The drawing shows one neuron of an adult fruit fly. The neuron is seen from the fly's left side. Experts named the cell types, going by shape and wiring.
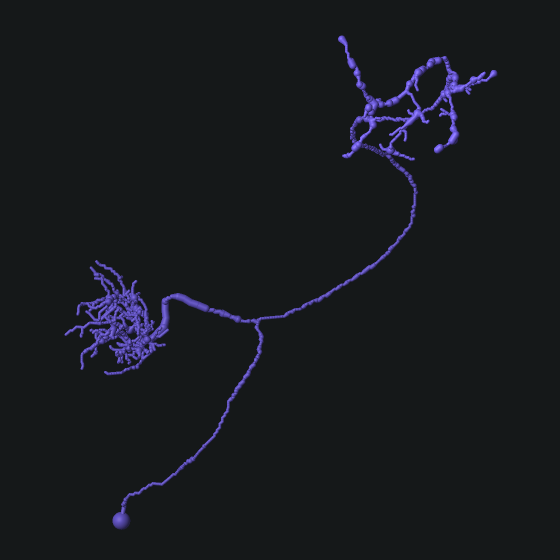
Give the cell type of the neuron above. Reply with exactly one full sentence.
This neuron is a member of the VL2a_vPN cell type.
